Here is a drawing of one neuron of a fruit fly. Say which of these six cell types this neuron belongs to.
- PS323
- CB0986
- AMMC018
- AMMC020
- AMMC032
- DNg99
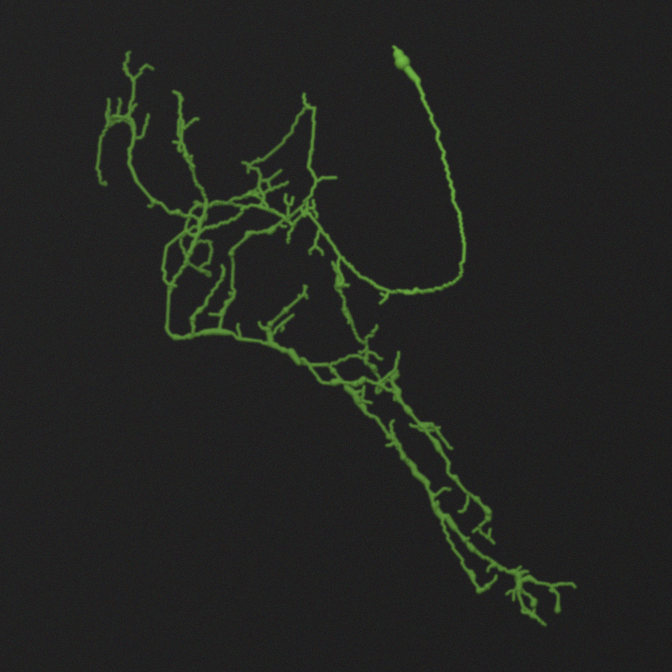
AMMC020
